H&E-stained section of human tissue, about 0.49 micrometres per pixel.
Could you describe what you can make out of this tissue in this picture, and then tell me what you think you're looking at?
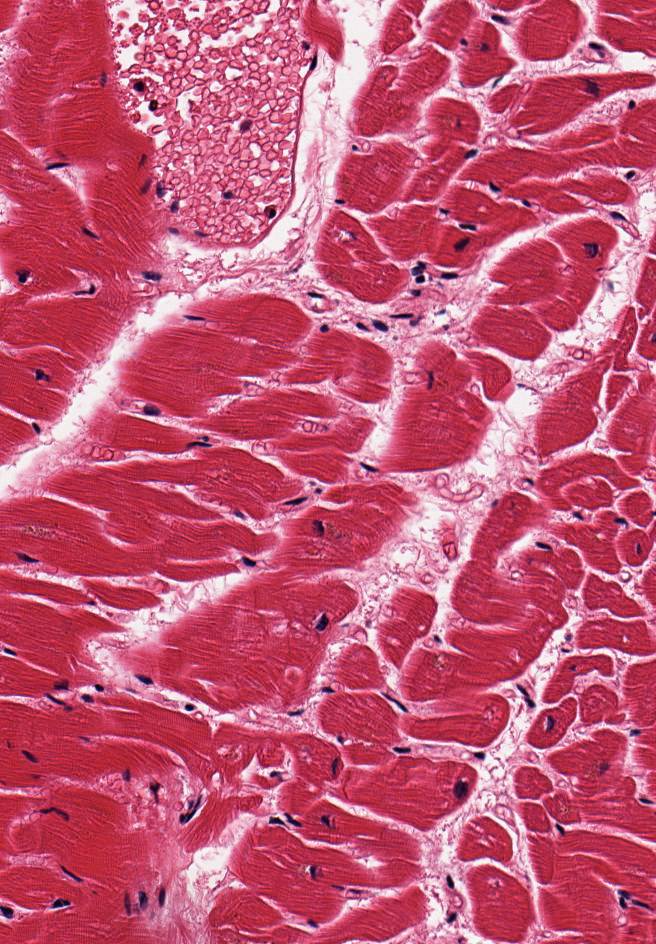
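Look first at the fibres cut lengthwise: fine cross-striations run through their deep red cytoplasm. The muscle fibres' oval nuclei sit centrally within the cells. Between the bundles you'll find pale loose connective tissue with scattered small dark nuclei. At the top, just left of centre, a vessel is packed with red blood cells. So this is the left ventricle of the heart.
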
